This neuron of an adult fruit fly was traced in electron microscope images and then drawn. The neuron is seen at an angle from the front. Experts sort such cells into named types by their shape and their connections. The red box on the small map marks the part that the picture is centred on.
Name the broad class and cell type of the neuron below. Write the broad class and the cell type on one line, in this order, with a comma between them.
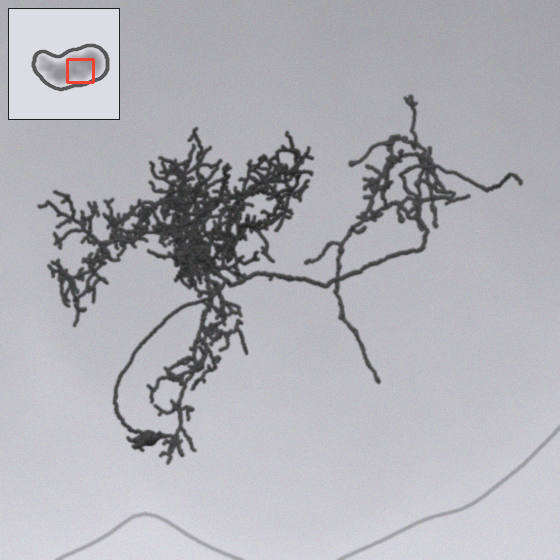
central-brain intrinsic neuron, PS322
